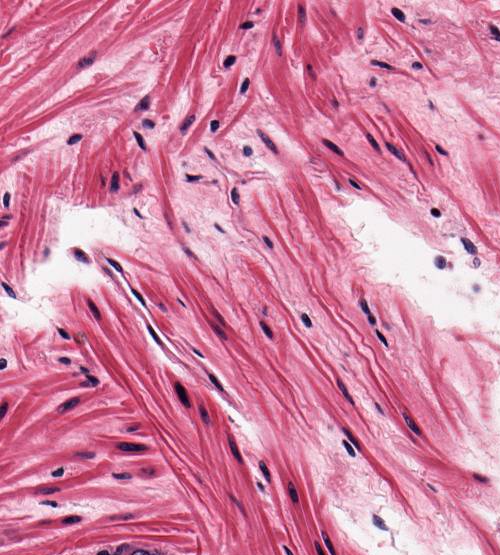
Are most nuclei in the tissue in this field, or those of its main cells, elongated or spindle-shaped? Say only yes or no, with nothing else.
Yes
